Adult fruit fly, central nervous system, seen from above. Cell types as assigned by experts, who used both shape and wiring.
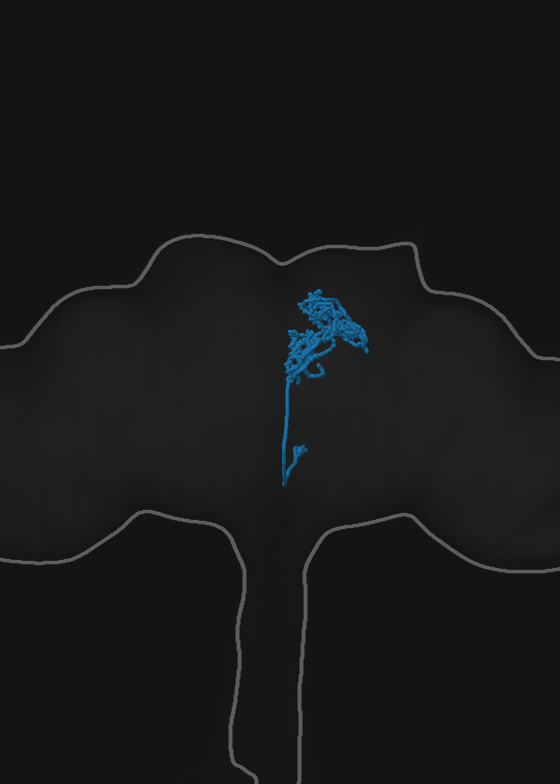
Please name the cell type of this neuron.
GNG400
